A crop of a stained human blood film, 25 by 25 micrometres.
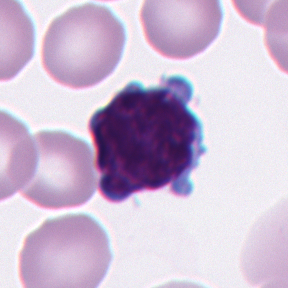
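Typical lymphocyte at the centre of this peripheral blood smear. Notice first that its outline is irregular and knobby, not smooth. Now look at the nucleus: it is a single mass with no lobes, and you won't find any nucleoli in it. Finally, follow the right edge of the cell, where small pale blue blebs bulge outward.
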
